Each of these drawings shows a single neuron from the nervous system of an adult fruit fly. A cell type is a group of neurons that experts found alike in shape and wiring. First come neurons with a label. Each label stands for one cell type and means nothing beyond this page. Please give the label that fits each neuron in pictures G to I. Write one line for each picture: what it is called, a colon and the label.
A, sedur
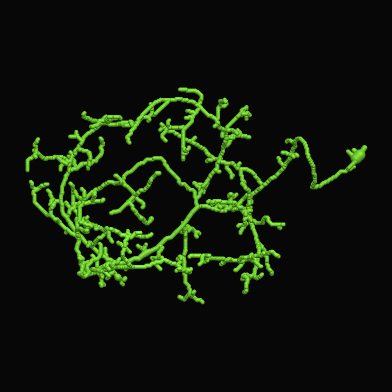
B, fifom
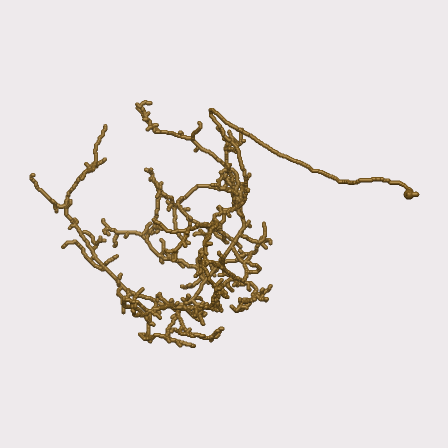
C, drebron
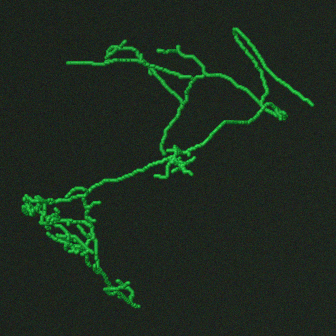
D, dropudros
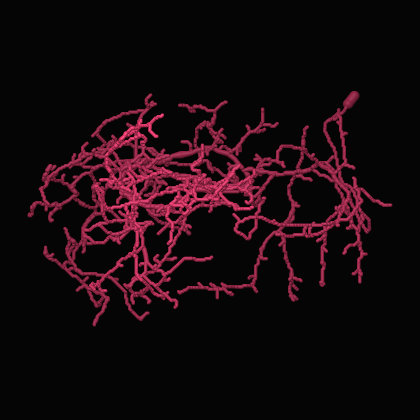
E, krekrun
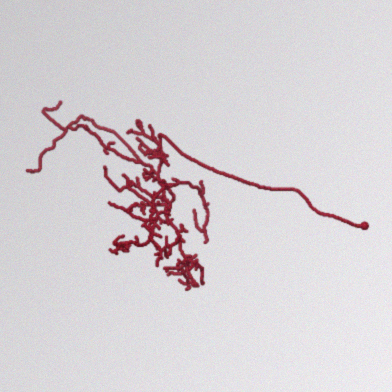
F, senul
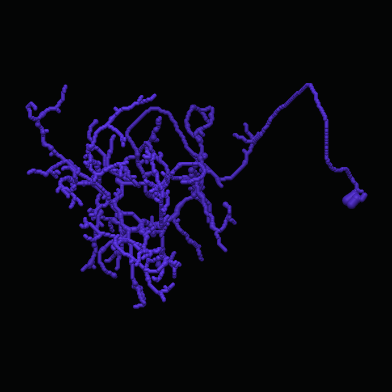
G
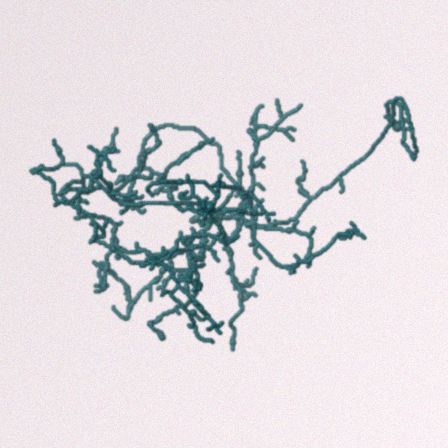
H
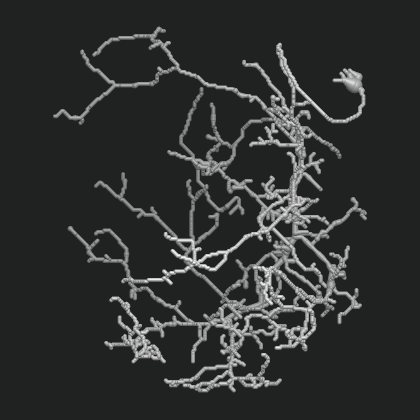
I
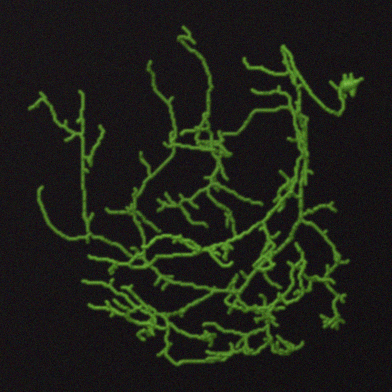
G: senul
H: fifom
I: fifom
